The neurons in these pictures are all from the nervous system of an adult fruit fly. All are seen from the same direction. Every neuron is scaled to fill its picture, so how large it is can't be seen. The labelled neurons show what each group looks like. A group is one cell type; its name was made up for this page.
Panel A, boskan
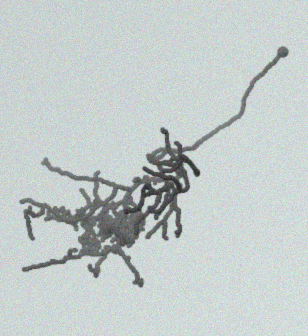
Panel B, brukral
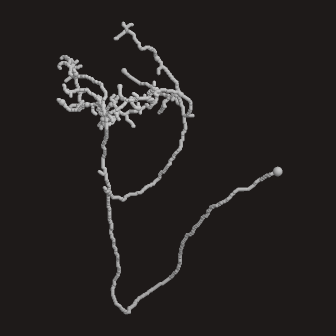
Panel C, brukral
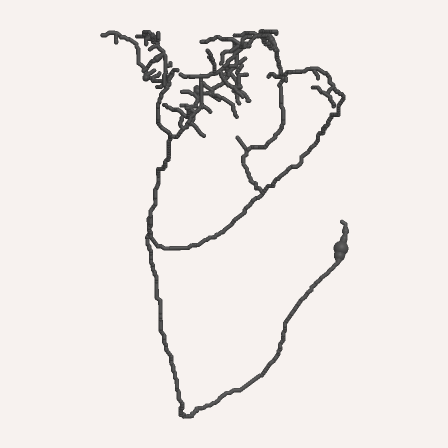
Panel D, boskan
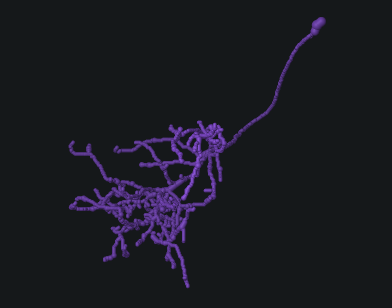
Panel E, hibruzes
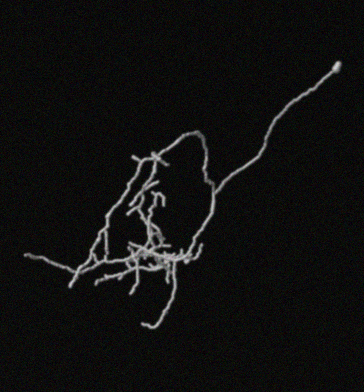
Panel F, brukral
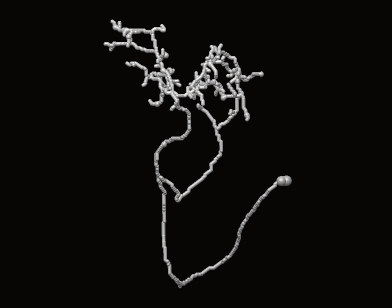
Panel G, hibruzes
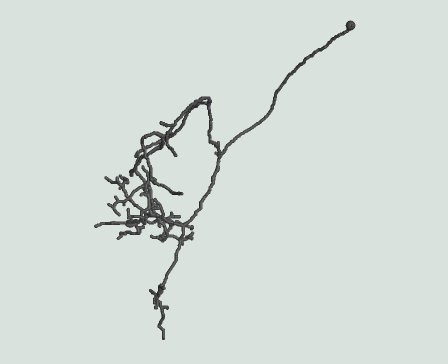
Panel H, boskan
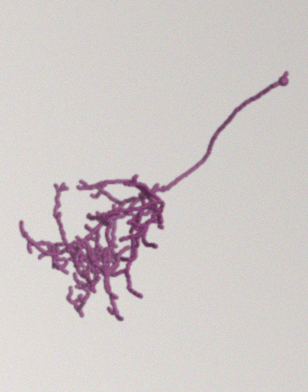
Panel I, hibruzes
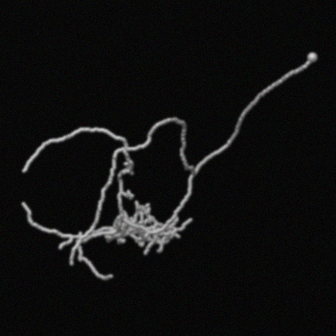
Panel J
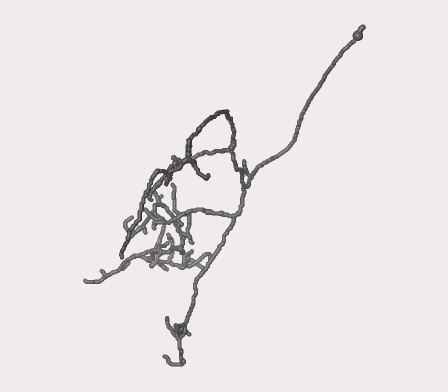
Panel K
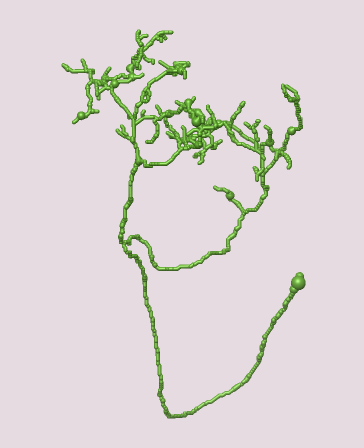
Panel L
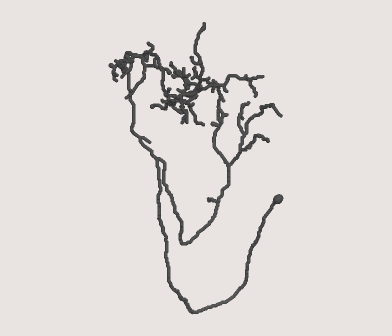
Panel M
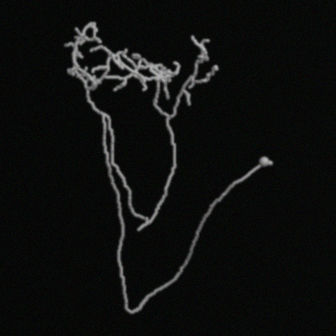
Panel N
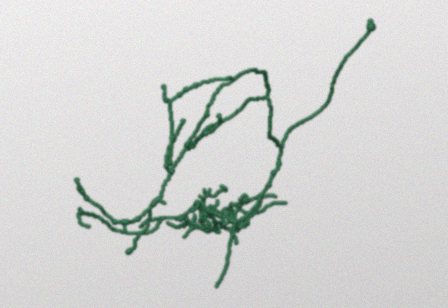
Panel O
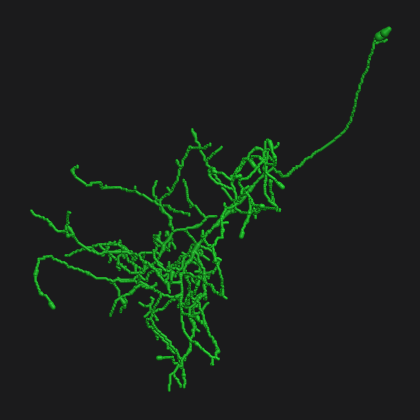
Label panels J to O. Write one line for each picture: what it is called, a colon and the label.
J: hibruzes
K: brukral
L: brukral
M: brukral
N: hibruzes
O: boskan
